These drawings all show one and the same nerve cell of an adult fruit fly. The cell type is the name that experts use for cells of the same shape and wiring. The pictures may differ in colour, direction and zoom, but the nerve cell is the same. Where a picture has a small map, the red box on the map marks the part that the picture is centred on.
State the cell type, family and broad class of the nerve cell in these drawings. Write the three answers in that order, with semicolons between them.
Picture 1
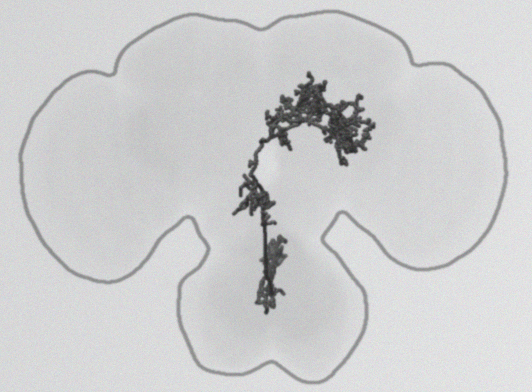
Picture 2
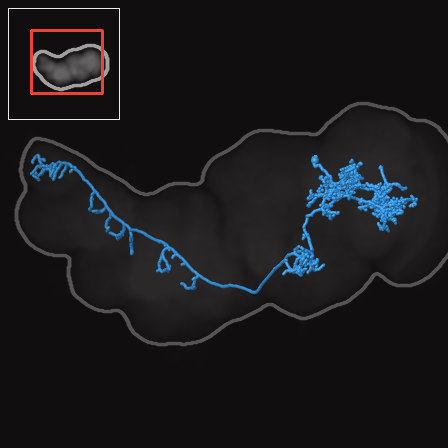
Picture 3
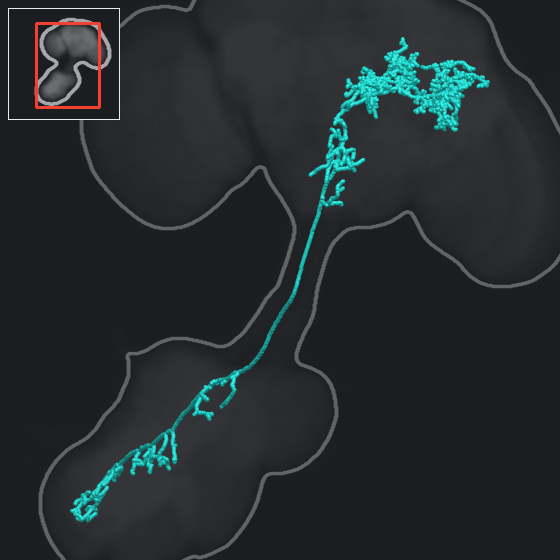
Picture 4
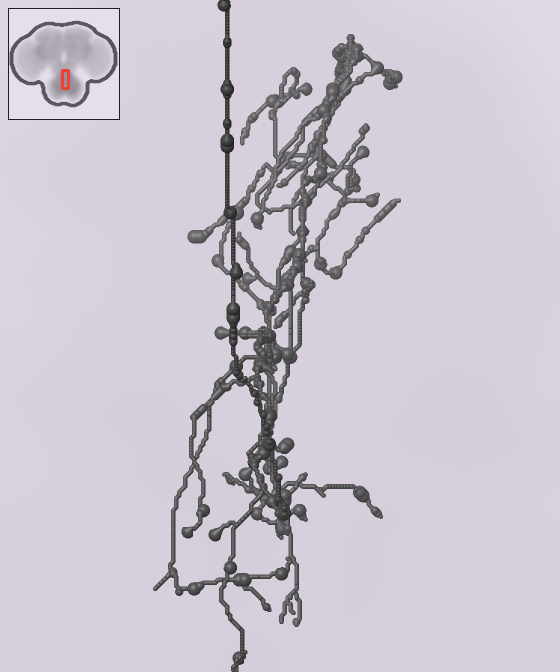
DNpe040; DNpe; descending neuron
